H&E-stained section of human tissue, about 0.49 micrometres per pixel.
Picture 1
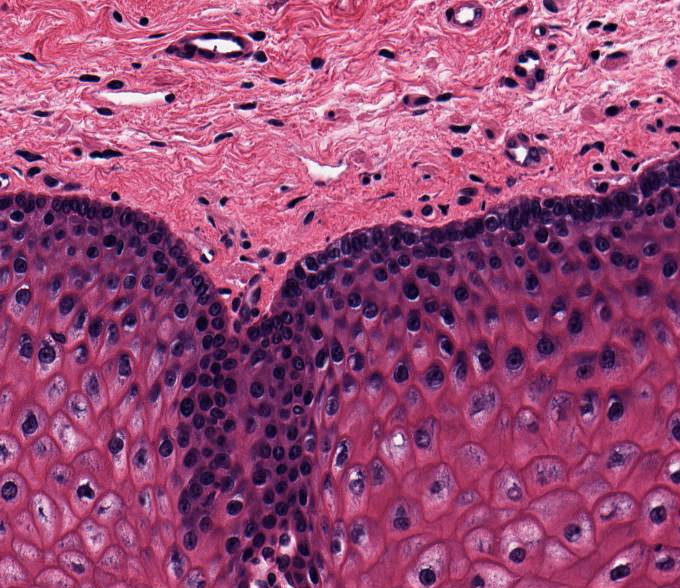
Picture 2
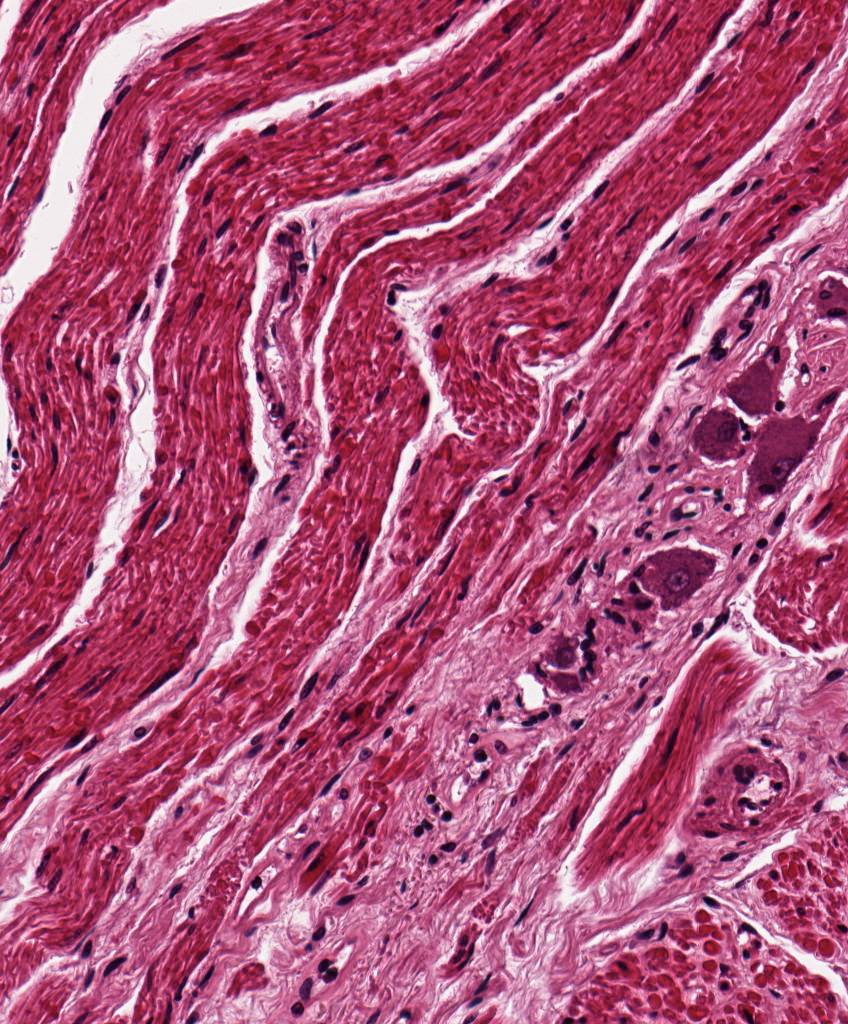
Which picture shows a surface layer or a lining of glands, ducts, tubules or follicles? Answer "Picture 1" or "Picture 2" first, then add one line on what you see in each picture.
Picture 1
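Picture 1: Connective tissue fills the upper part of the field and stratified squamous epithelium fills the lower part.
Picture 2: No epithelium is present anywhere in the field.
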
